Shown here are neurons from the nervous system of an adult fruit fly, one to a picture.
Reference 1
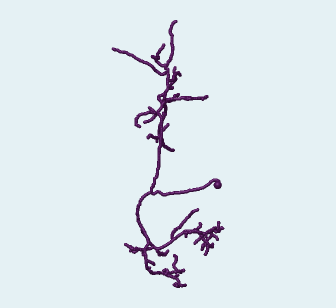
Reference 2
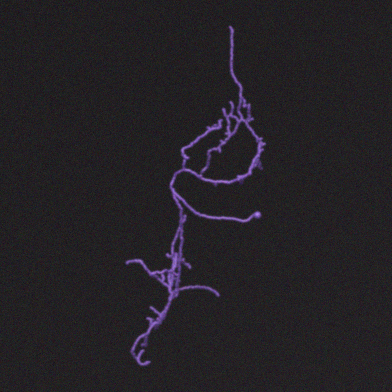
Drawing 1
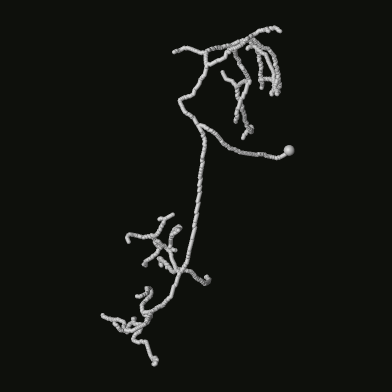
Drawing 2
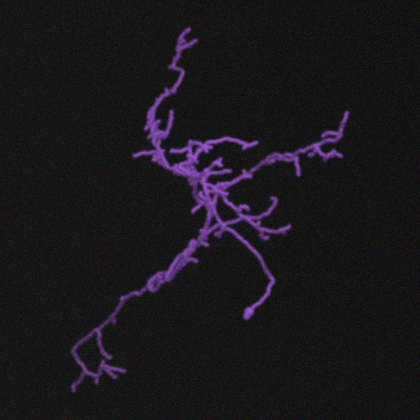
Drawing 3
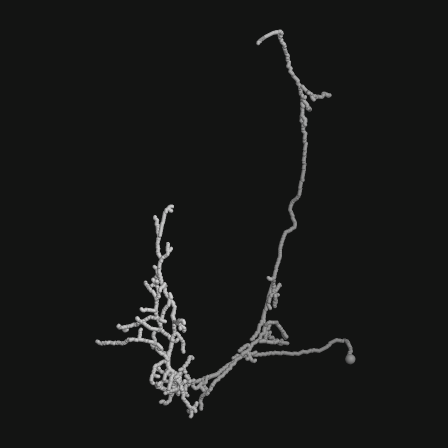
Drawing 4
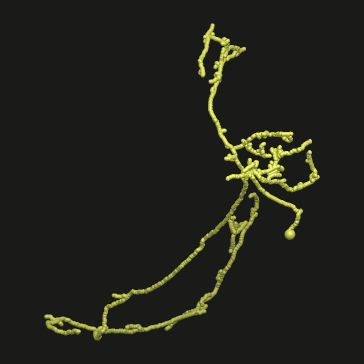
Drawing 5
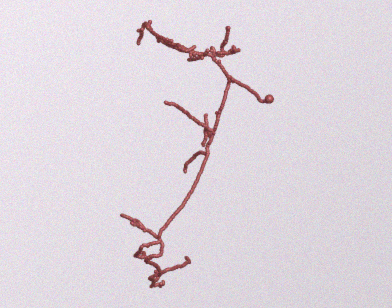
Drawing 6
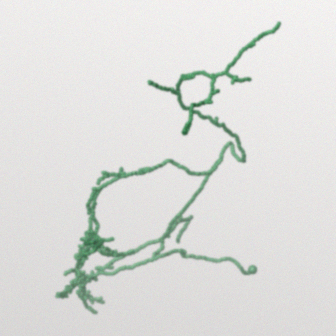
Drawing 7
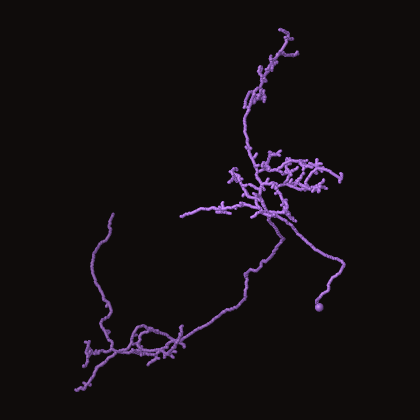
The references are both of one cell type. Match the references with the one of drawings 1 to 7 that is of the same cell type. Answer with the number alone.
1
